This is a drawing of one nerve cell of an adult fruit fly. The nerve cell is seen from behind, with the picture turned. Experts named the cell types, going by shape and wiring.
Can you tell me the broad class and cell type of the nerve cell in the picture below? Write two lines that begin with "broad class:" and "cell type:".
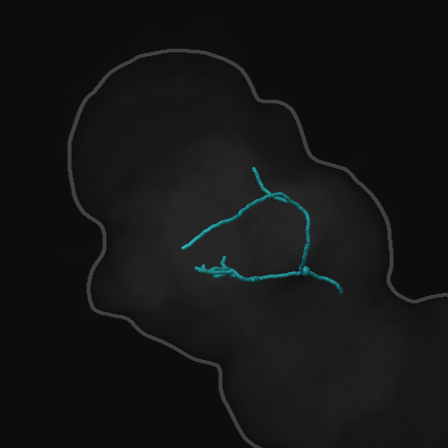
broad class: sensory neuron entering the nerve cord
cell type: SNxx26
